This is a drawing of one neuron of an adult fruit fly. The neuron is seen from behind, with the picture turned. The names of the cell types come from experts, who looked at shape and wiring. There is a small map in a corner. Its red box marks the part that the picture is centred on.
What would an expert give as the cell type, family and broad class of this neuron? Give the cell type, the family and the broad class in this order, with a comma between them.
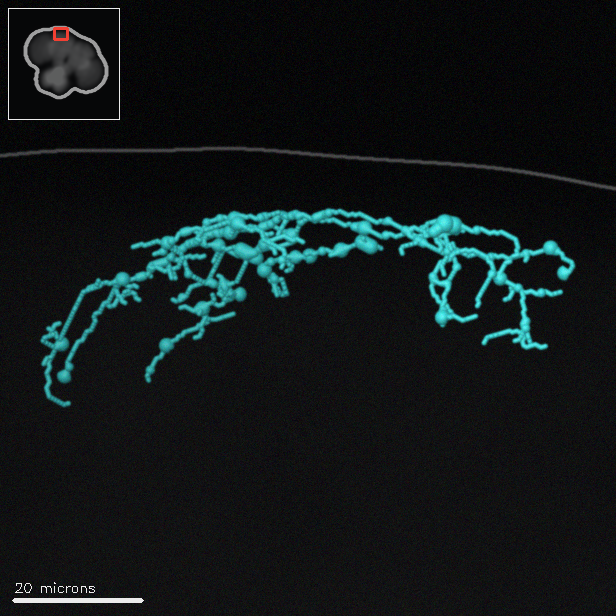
CB1154, hemilineage LHd2, central-brain intrinsic neuron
